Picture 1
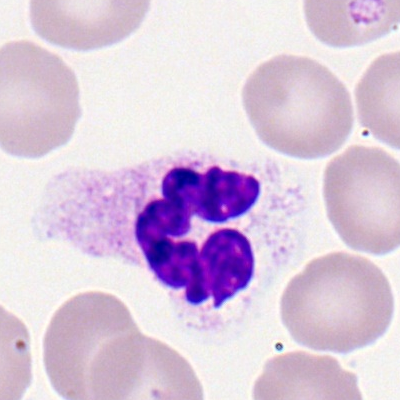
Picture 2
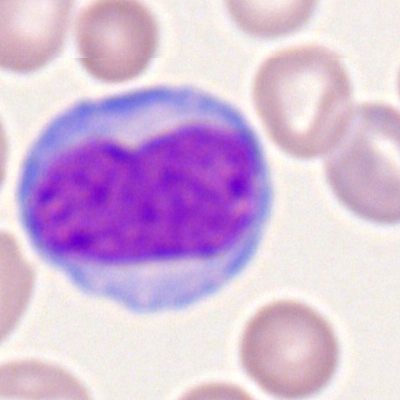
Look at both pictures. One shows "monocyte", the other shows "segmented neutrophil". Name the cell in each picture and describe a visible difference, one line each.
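Picture 1 is a segmented neutrophil. Fine pink-violet granules are scattered throughout the cytoplasm.
Picture 2 is a monocyte. No granules are visible in the cytoplasm.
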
